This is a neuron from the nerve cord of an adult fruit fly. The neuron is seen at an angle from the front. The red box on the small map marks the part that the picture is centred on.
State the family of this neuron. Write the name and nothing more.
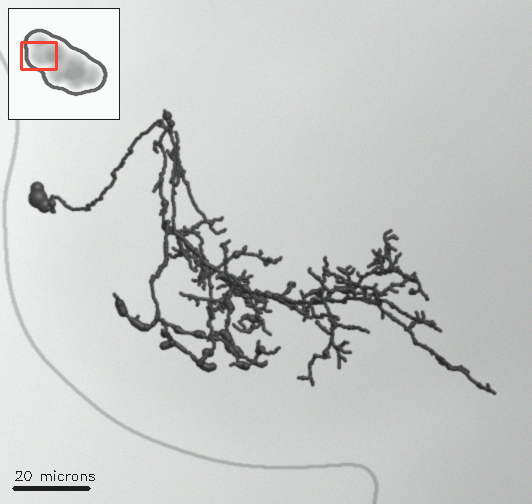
hemilineage 20A.22A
